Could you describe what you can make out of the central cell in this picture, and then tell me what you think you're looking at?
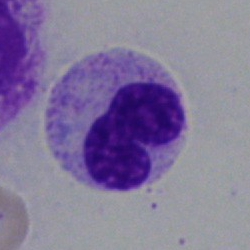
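A smooth, nearly round outline encloses plentiful, pale lilac-grey cytoplasm. No nucleoli can be seen in the nucleus, whose chromatin is dark purple and coarsely clumped. It is a band neutrophil.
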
